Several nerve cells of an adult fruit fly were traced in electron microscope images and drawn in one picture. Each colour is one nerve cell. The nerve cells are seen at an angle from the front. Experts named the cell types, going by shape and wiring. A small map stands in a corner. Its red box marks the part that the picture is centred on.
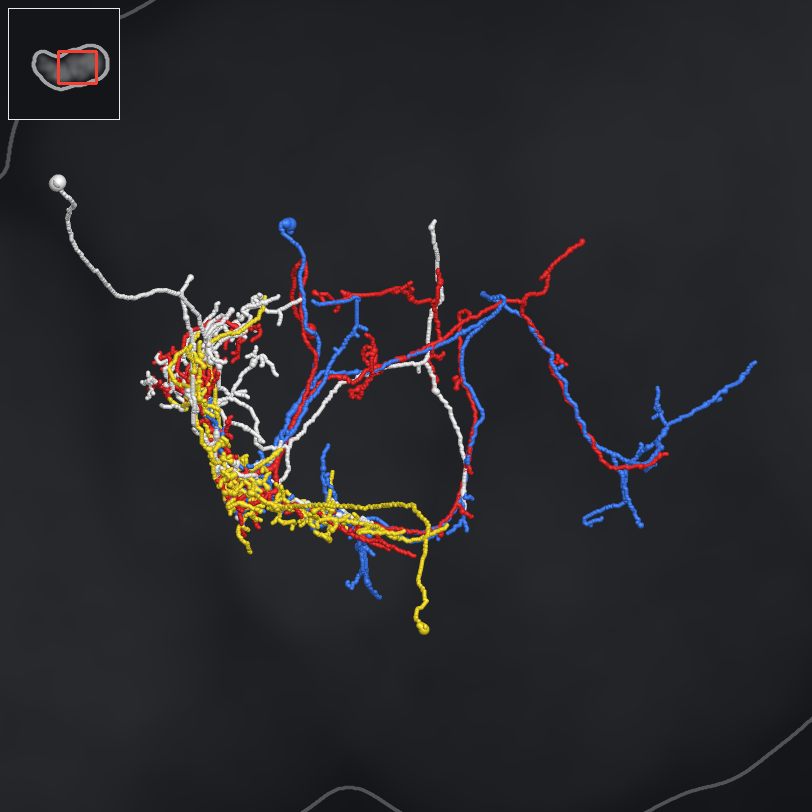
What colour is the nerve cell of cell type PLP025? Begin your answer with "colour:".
colour: yellow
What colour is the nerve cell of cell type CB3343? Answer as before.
colour: red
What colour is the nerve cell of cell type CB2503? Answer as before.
colour: blue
